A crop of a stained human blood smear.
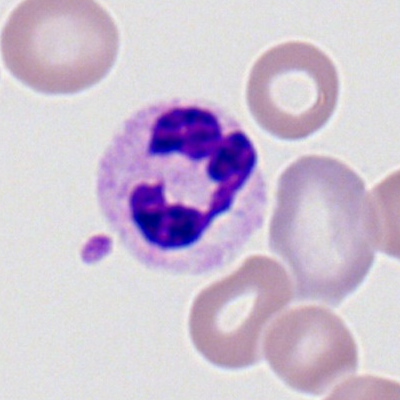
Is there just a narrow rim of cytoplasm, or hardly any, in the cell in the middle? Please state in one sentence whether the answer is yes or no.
No, the cell's cytoplasm is ample, not a thin rim.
